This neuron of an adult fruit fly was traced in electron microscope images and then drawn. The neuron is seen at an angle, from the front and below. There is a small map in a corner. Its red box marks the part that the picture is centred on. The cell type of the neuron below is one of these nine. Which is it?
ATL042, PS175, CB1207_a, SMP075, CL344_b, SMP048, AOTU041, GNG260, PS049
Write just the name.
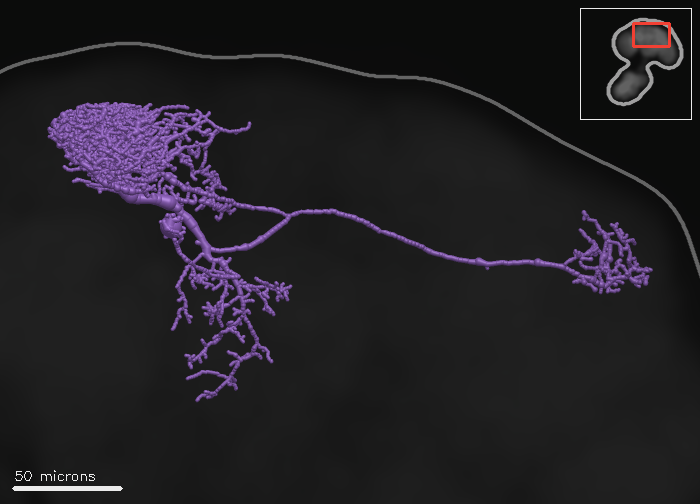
AOTU041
